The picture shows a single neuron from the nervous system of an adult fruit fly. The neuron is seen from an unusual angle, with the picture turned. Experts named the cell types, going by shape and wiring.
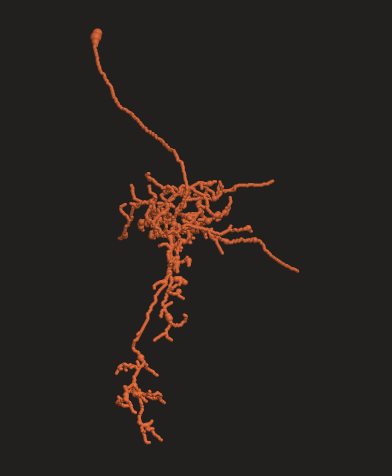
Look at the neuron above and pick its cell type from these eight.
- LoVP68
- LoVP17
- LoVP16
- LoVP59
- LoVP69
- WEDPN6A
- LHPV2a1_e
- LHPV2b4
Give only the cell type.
WEDPN6A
